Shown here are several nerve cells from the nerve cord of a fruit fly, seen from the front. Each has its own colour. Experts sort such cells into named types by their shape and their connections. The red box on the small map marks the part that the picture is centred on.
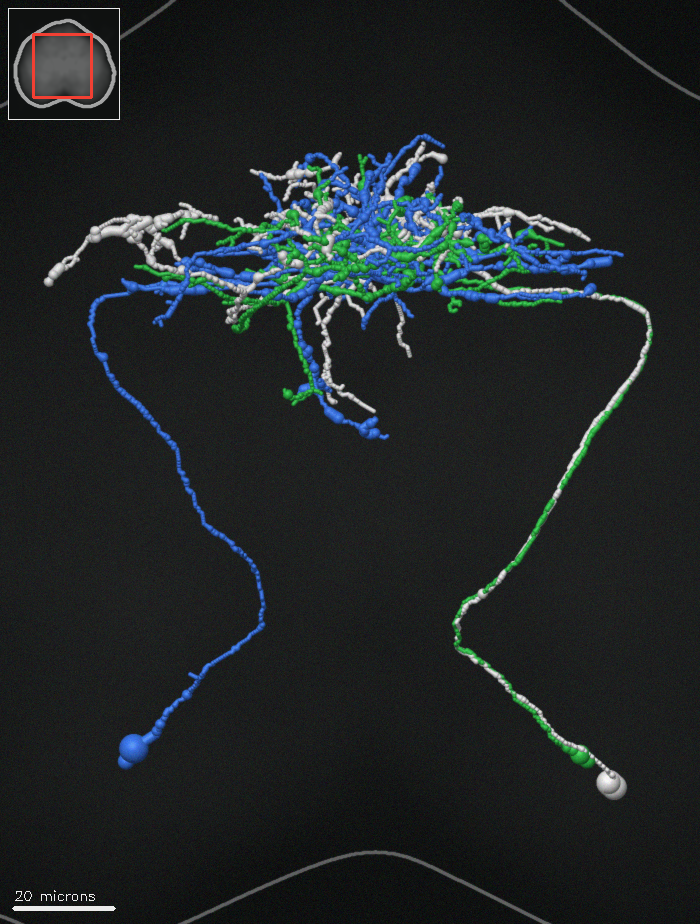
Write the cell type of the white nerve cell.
IN06A048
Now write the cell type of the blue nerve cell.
IN06A023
